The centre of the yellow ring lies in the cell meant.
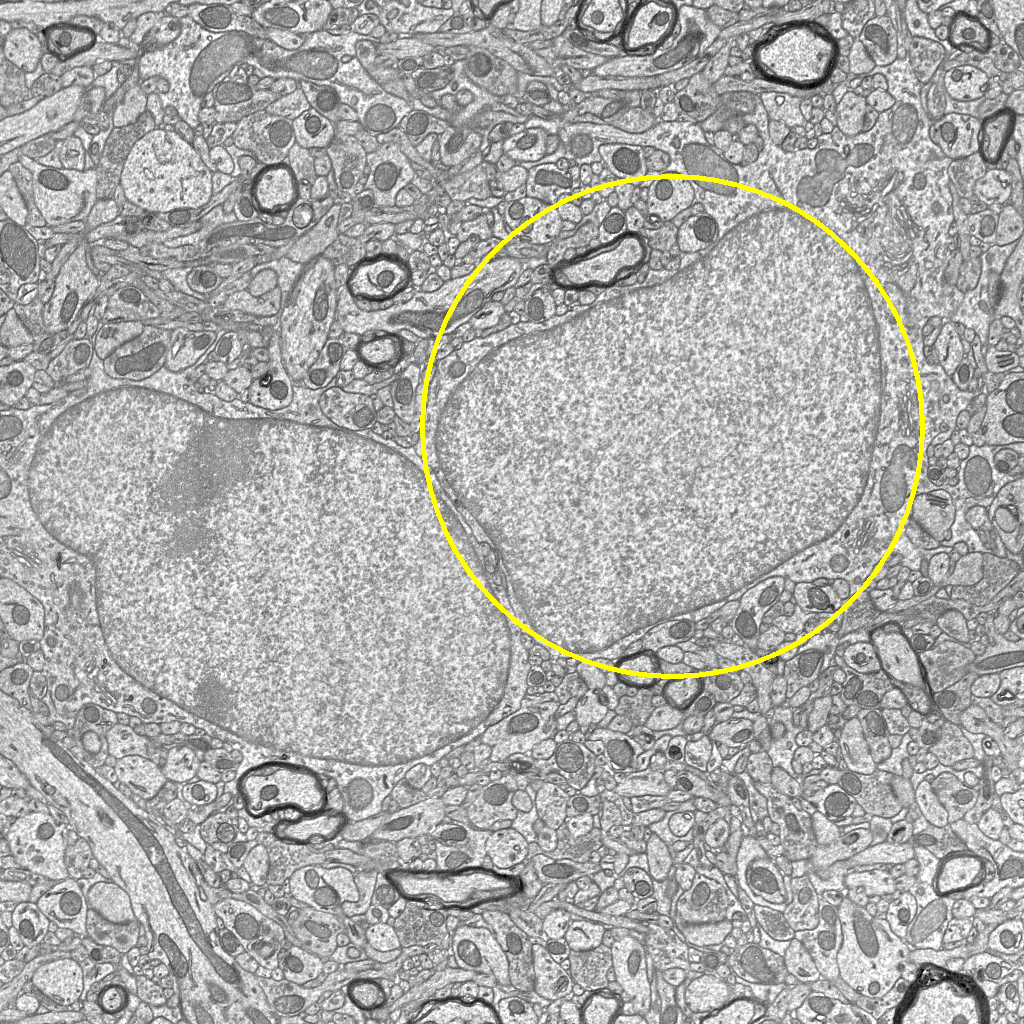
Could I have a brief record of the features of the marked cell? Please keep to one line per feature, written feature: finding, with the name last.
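Nucleus: large, rounded, lying whole inside the ring
Nuclear outline: smooth, without deep infoldings
Chromatin: finely granular, evenly spread, no dark clumps lining the envelope
Nucleolus: not visible
Name: astrocyte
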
